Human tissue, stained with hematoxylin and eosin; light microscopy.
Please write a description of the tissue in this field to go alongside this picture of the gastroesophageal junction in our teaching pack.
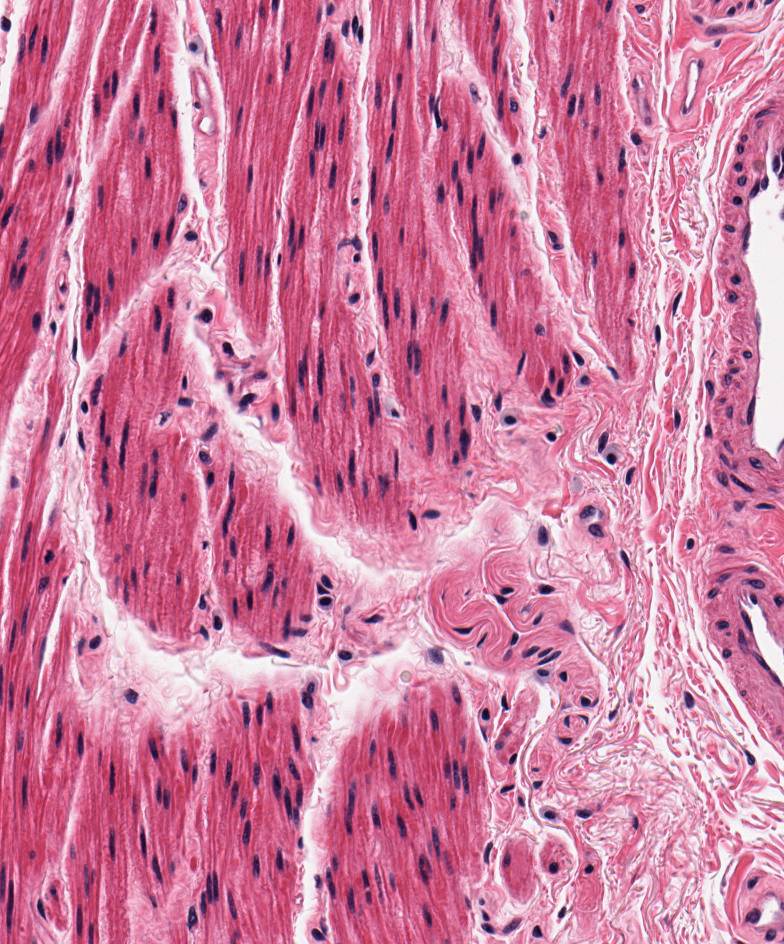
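Look at the left two-thirds of the field, full of muscle bundles; a band of connective tissue runs along the right side. Most muscle fibres run roughly top to bottom, though some slant obliquely. Thin septa of paler pink connective tissue separate the bundles.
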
